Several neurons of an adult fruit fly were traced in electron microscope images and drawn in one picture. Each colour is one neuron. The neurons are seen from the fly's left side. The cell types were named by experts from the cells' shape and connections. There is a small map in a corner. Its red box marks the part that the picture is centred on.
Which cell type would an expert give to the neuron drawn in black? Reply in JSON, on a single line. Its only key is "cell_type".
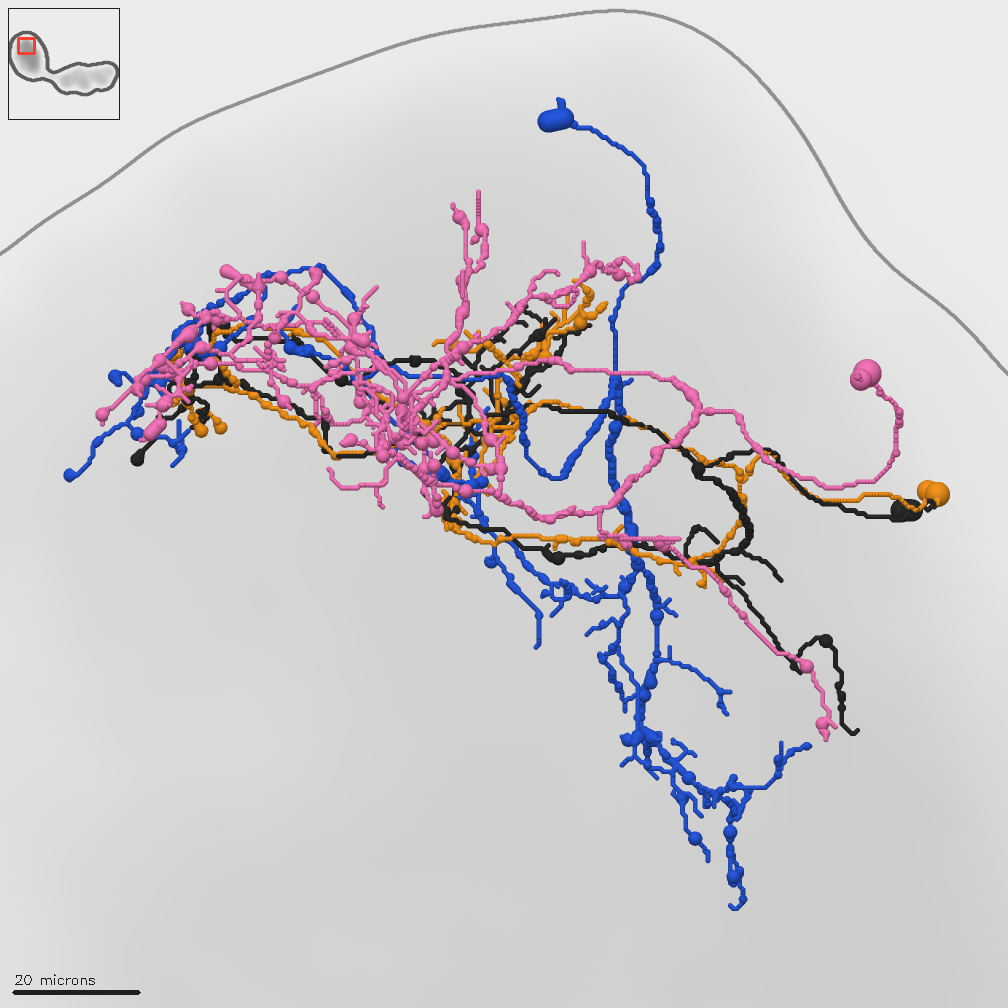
{"cell_type": "SLP246"}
